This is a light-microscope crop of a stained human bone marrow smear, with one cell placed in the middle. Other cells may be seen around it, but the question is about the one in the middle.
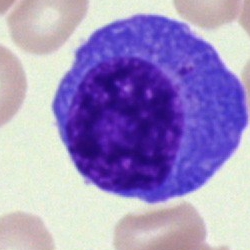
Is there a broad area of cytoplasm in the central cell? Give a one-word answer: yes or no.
Yes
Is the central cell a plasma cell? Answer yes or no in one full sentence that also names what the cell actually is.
Yes, within this crop, the central cell is a plasma cell.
